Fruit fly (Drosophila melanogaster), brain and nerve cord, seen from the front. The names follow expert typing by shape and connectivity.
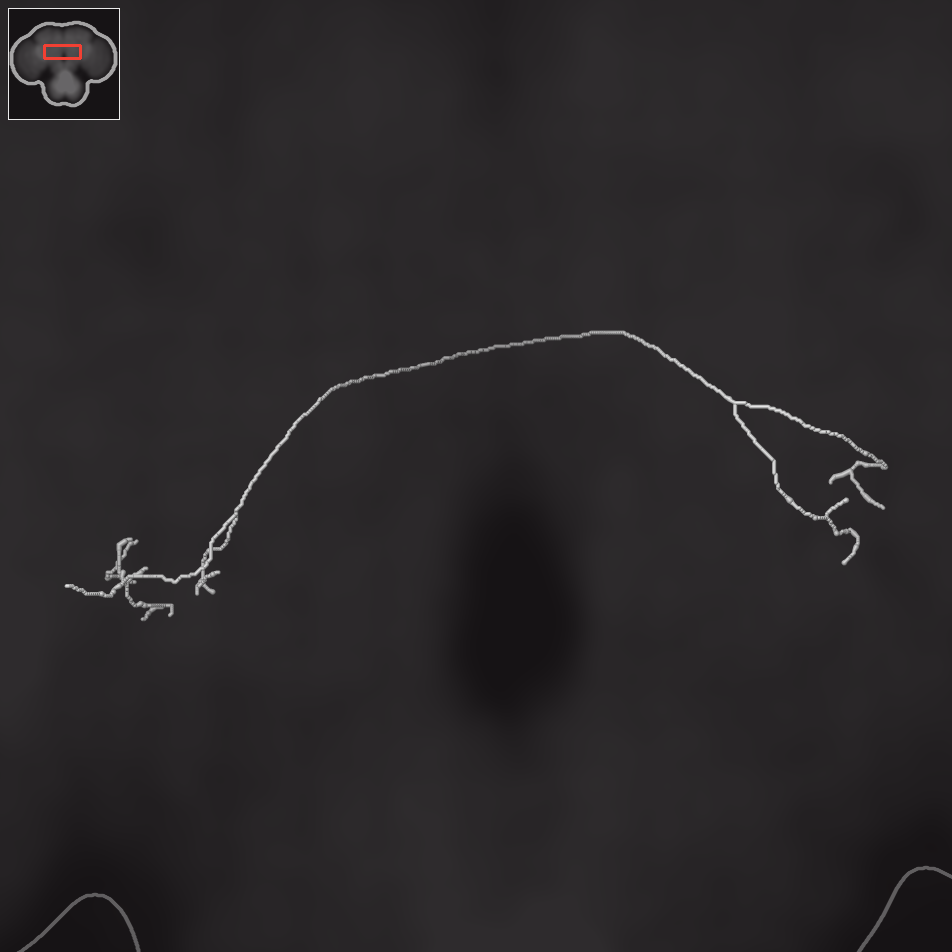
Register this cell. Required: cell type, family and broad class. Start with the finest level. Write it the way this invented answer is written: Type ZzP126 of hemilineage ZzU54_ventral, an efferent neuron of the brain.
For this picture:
Type ORN_VA1v of class olfactory, a sensory neuron entering the brain.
